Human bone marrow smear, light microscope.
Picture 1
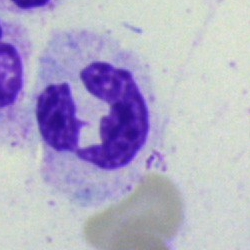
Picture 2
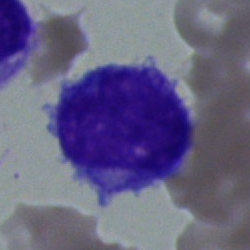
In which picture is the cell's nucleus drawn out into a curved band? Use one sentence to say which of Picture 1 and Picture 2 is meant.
There is a band-shaped, curved nucleus without separate lobes in picture 1.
